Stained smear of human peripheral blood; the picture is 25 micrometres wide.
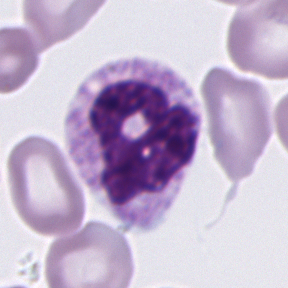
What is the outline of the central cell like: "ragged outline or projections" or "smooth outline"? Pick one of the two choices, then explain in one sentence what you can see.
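Smooth outline. The cell outline is smooth and roughly oval.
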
